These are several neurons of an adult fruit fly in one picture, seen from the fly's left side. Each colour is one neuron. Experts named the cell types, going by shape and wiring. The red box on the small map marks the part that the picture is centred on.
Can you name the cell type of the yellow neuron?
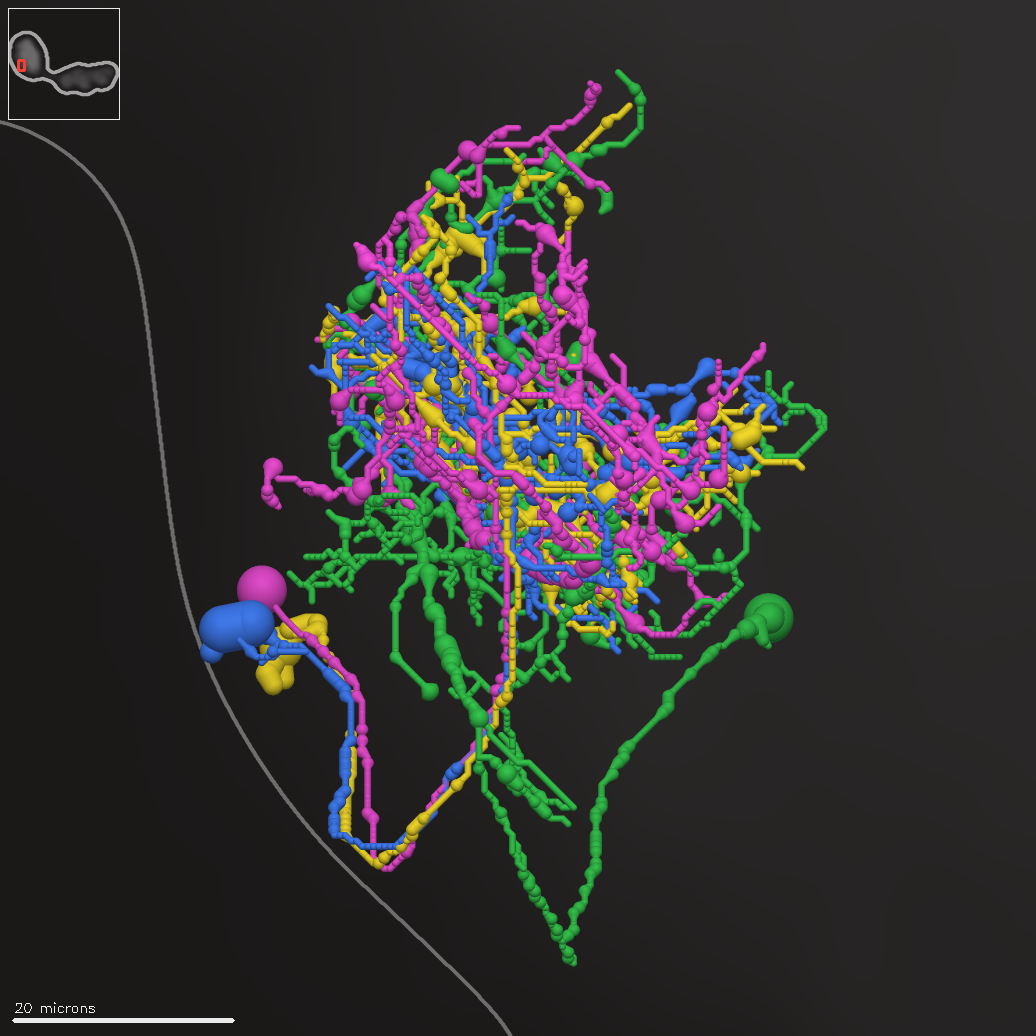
GNG319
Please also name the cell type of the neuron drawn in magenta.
GNG239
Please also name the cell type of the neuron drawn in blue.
GNG320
